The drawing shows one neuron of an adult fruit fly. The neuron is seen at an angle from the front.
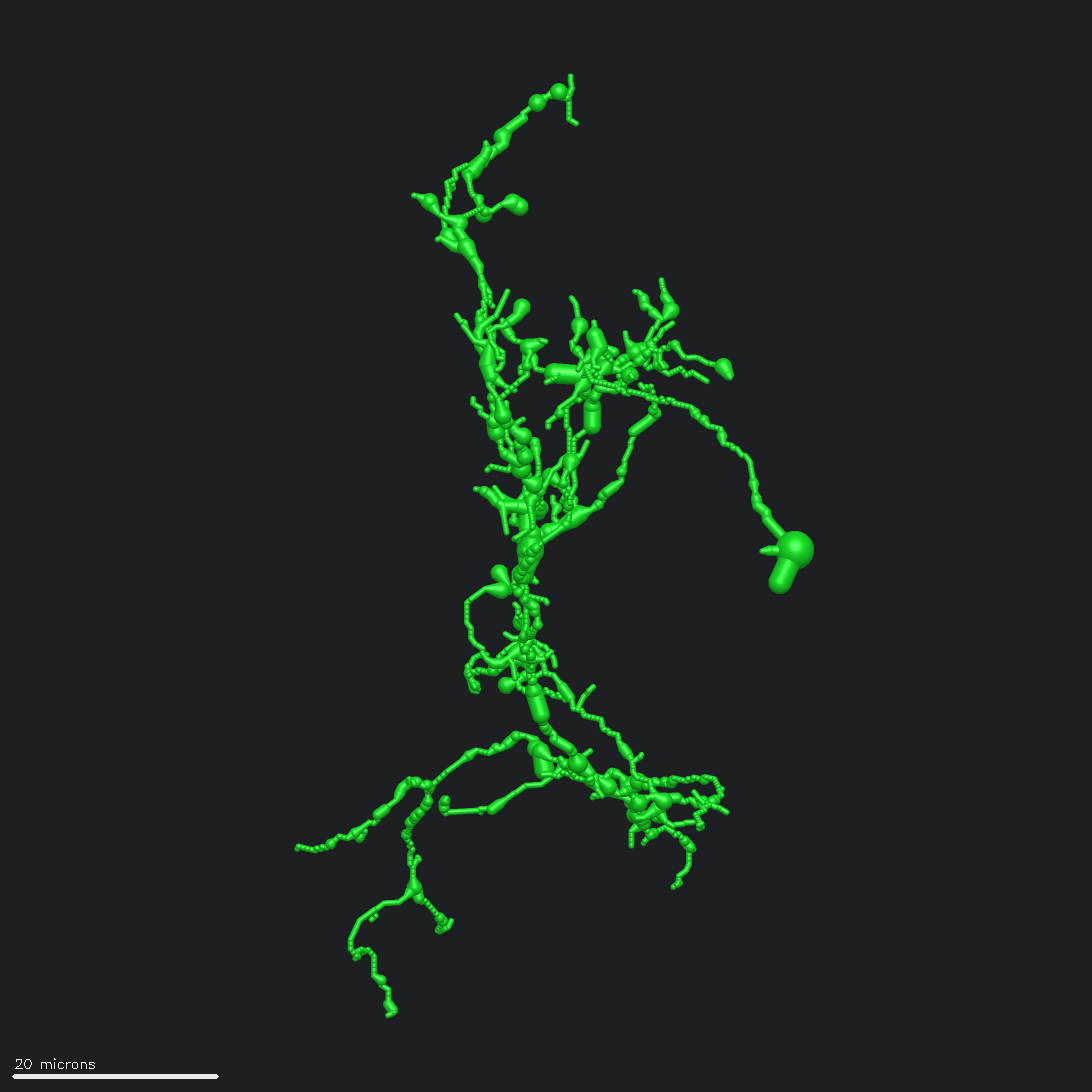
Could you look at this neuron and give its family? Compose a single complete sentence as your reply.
For family, the neuron is given as hemilineage ALlv1.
